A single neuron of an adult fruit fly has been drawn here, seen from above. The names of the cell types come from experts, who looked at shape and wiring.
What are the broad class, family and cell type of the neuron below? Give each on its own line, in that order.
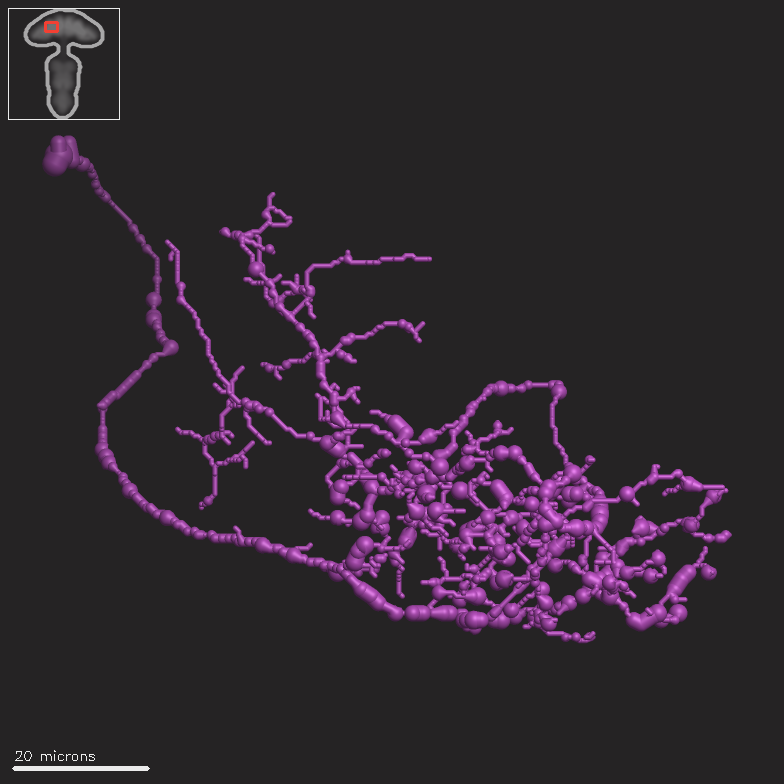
central-brain intrinsic neuron
hemilineage SIPa1_ventral
SLP202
